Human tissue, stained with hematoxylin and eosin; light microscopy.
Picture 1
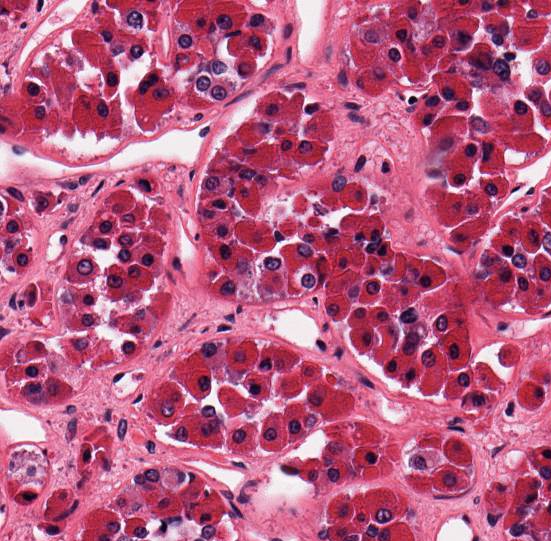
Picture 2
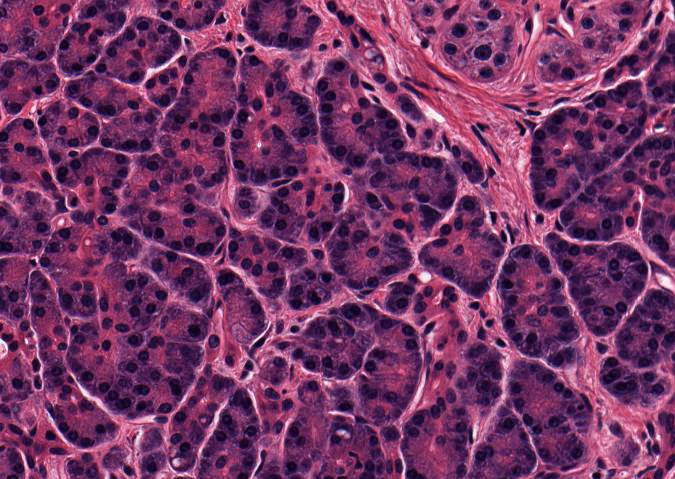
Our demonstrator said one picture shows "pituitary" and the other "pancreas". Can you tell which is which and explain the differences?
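Picture 1: pituitary. Picture 2: pancreas. Pituitary: rounded nests of cells across the whole field, thin fibrous septa between them. Nest cells large, polygonal, with abundant intensely eosinophilic cytoplasm and a round nucleus of fairly uniform size.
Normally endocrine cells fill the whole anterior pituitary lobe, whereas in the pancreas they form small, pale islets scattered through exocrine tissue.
Pancreas: acinar cells pyramidal, nuclei small, round, dark, set toward the cell base. Cytoplasm dense, finely granular, purple-pink. Band of wavy pink collagen fibres runs diagonally across the upper right.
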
